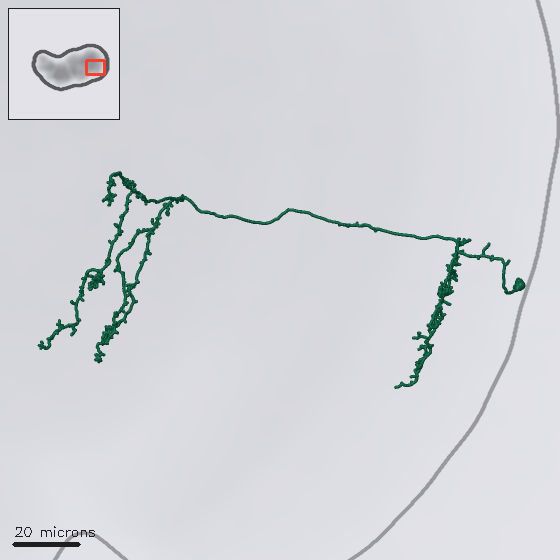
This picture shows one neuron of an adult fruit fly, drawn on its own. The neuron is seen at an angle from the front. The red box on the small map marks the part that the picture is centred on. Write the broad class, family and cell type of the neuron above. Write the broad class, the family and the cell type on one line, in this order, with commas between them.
optic-lobe intrinsic neuron, TmY, TmY9a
